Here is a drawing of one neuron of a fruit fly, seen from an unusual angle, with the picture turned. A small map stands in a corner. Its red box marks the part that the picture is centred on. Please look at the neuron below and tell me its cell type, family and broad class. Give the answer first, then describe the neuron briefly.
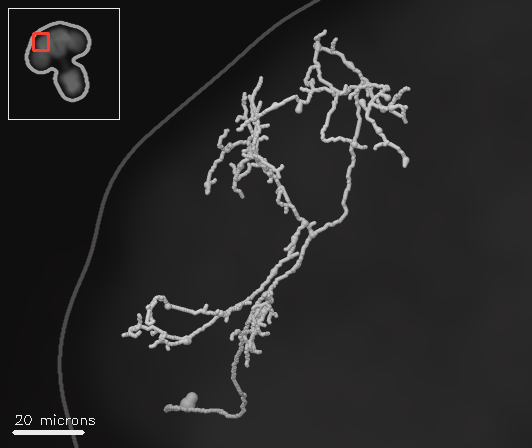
It is of cell type CB1442. Its family is hemilineage LHa1. It is a central-brain intrinsic neuron. By the scale bar it is about 110 microns tall in this view. Dozens of branch ends can be seen.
